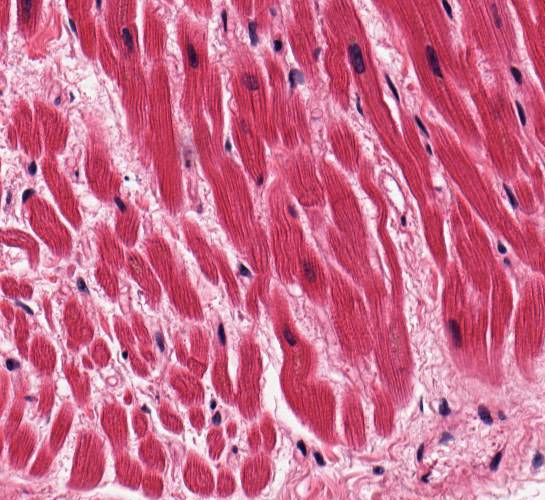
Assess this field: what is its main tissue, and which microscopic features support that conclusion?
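What you are looking at here is myocardium. Follow the fibres in the upper and right part: they are cut lengthwise, and you can see them branch and join their neighbours.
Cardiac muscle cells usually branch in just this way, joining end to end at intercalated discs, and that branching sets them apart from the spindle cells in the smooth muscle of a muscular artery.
Down in the lower left the fibres are cut across as rounded profiles, and all the cytoplasm takes eosin a deep pink-red.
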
